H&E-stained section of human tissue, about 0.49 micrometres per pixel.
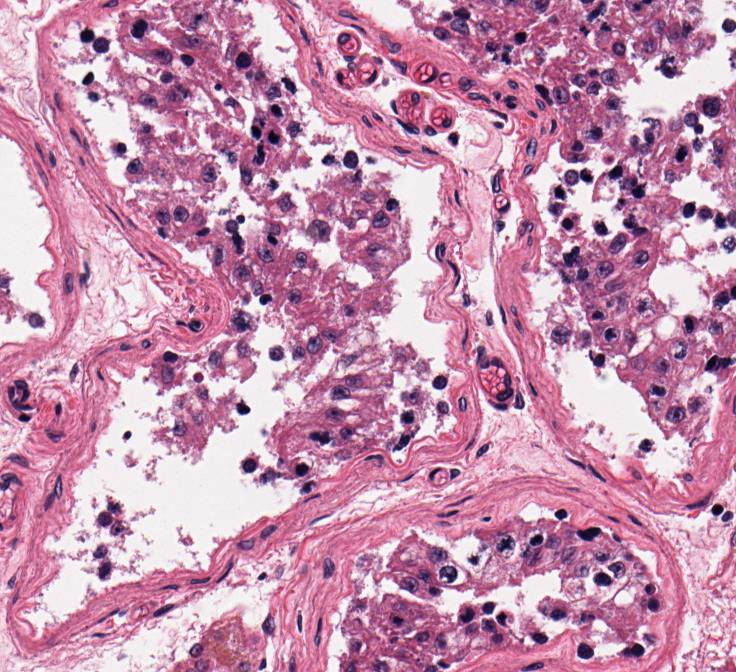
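Testis. Each compartment has a thick, wavy, pink wall containing flattened spindle-shaped nuclei. Its cells have round nuclei and pink granular cytoplasm; small, dark, condensed round nuclei lie scattered among larger, paler ones. At top centre, small vessels packed with red blood cells lie between walls.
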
